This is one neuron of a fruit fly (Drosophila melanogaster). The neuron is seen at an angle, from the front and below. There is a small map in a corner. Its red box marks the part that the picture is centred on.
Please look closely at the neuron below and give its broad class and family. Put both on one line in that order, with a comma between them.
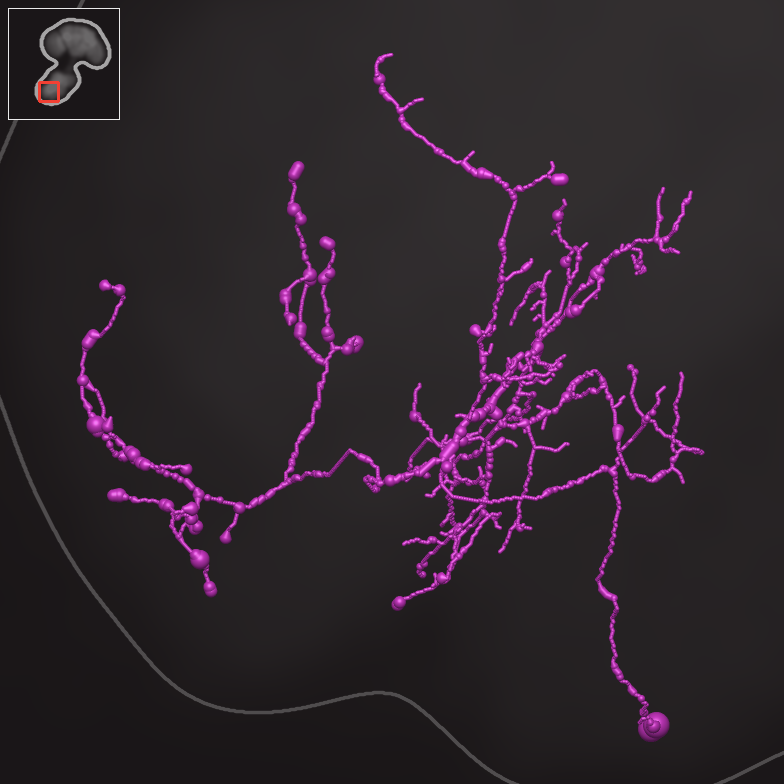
nerve-cord intrinsic neuron, hemilineage 14A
